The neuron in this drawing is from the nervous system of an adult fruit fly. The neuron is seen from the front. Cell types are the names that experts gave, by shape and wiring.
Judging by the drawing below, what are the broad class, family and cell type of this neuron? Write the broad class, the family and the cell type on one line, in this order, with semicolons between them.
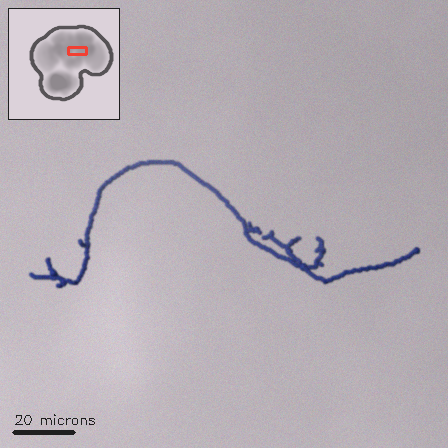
sensory neuron entering the brain; class olfactory; ORN_VC3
